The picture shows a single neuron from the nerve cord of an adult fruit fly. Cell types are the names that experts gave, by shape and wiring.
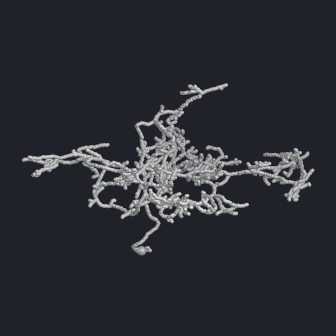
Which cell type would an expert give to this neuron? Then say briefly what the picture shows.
Its cell type is IN00A034. Its broad class is nerve-cord intrinsic neuron. Dozens of branch ends can be seen. As drawn here it is wider than it is tall.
